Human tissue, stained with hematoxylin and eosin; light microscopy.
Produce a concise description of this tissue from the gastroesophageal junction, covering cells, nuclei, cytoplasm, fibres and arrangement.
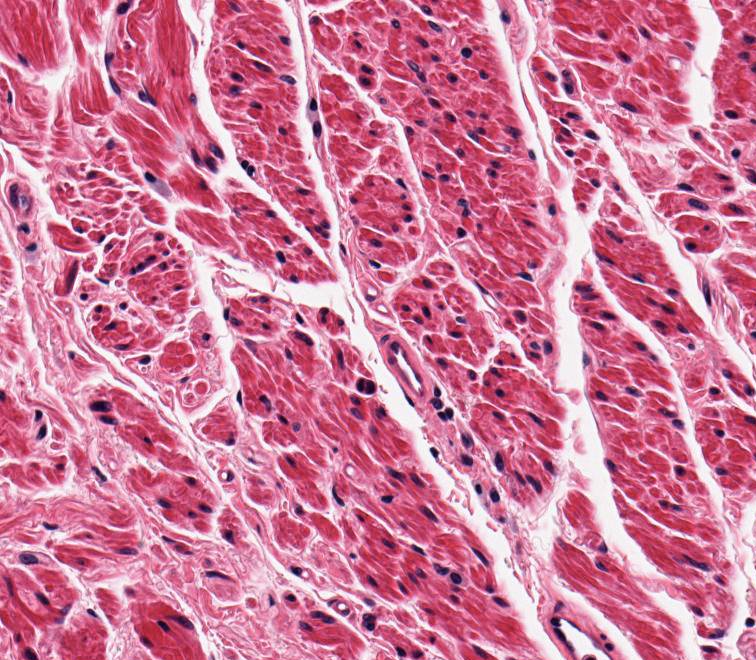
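Muscle fibres are arranged in bundles running diagonally from the upper left to the lower right. Between the bundles there is only a scant amount of pale pink connective tissue. Near the centre, a small thin-walled vessel occupies a cleft between bundles. Fat cells are absent from the field.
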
